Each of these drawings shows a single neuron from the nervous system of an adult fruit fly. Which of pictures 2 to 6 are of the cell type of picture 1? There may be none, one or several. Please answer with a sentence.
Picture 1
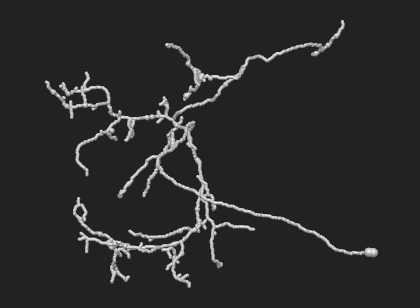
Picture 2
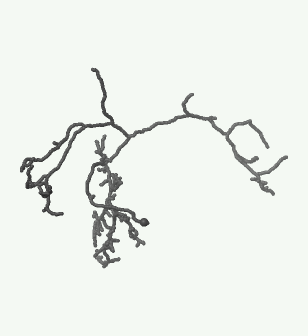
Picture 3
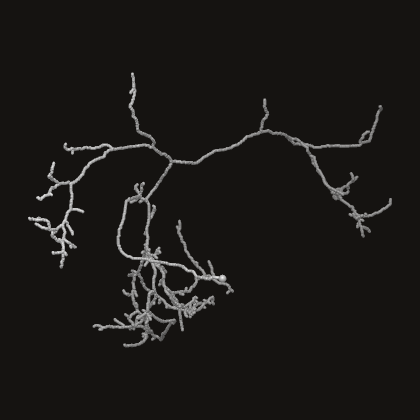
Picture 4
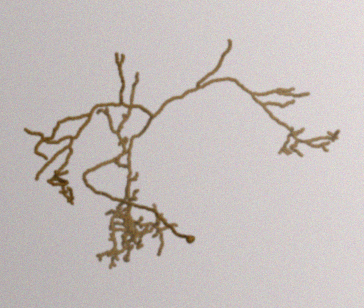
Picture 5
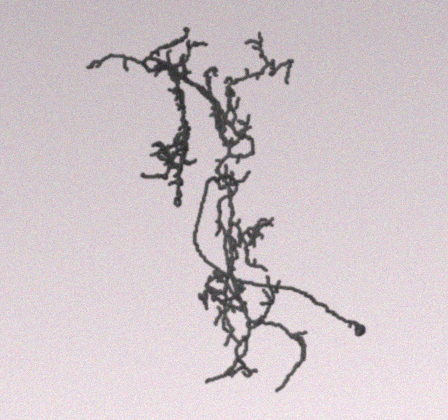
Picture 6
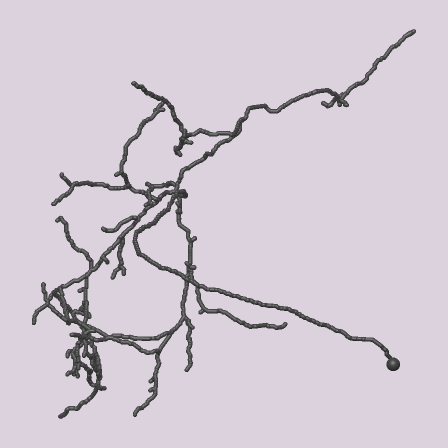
Picture 6 is of the same cell type.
